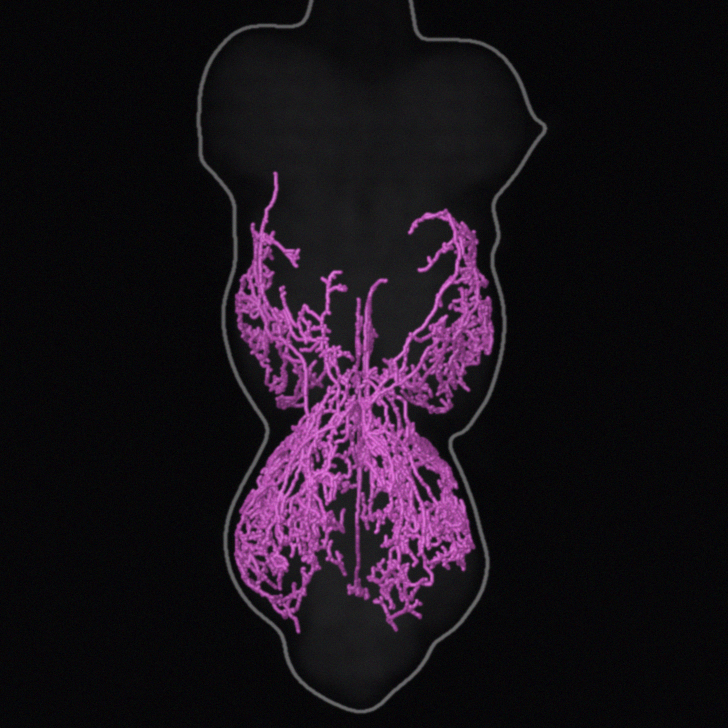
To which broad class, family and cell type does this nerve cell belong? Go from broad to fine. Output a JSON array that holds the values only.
["nerve-cord intrinsic neuron", "hemilineage 00A", "IN00A001"]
